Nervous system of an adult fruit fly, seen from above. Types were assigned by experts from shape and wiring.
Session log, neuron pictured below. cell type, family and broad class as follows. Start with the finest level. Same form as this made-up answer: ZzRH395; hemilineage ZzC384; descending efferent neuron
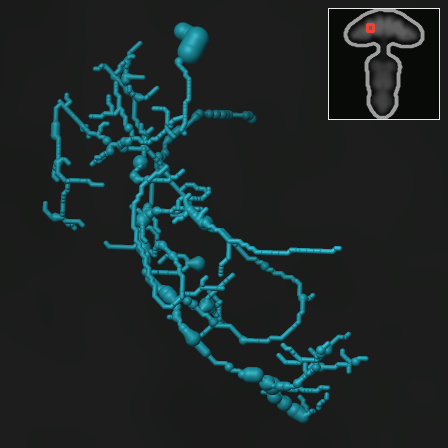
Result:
CB3603; hemilineage SLPad1_anterior; central-brain intrinsic neuron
